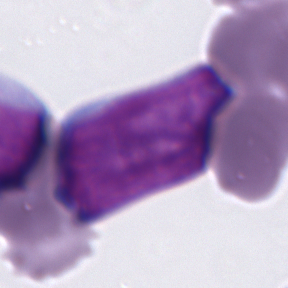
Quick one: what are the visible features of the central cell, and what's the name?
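Angular, roughly rectangular outline with straight sides and corners. Purple mass elongated, long axis running from lower left to upper right. Chromatin streaky and fibrous, with paler pink streaks running through it. No granules visible on or around the purple mass. Myeloblast.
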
